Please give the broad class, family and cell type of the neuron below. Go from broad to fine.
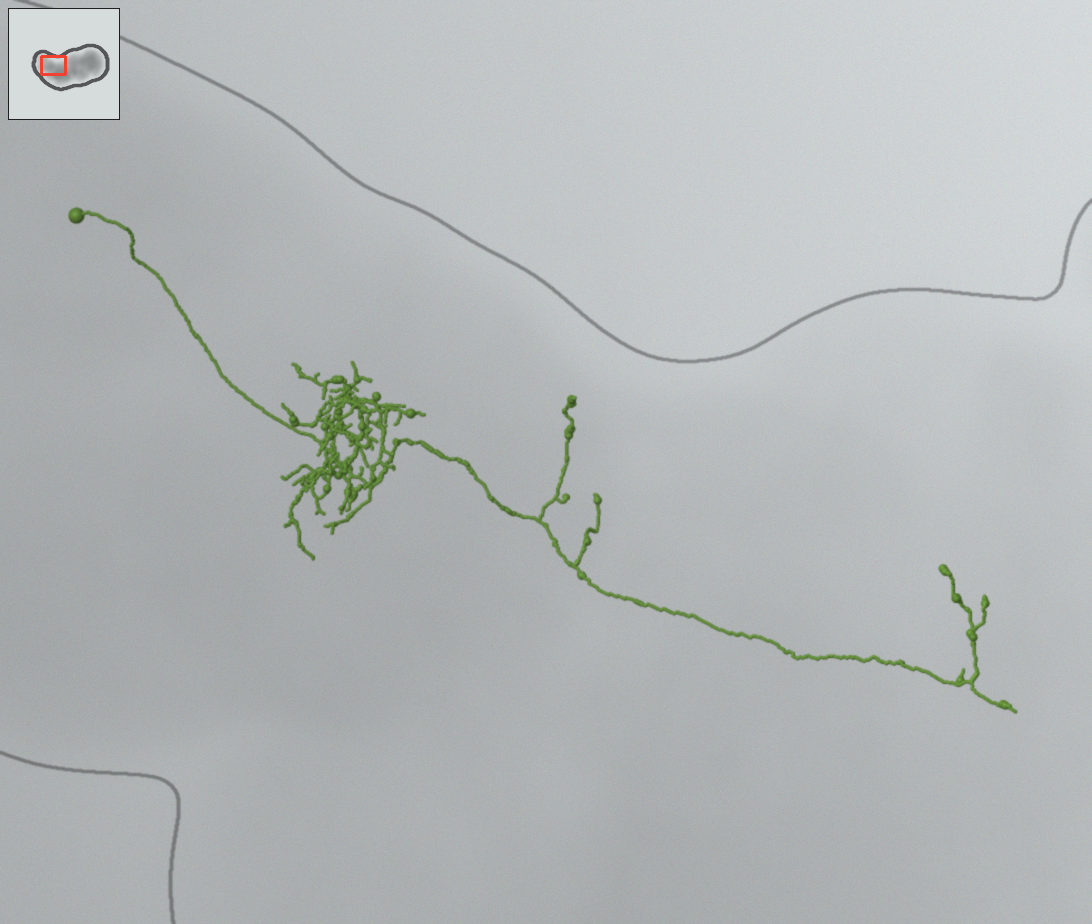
nerve-cord intrinsic neuron; hemilineage 07B; IN07B090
